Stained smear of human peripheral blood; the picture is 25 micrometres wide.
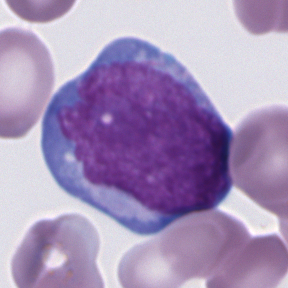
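Myeloblast: the nucleated cell at the centre. Its outline is irregular and somewhat angular rather than smoothly round. The nucleus lies off-centre, reaching close to the cell edge on the right. Chromatin is finely granular and fairly evenly spread, and the cytoplasm contains no visible granules.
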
